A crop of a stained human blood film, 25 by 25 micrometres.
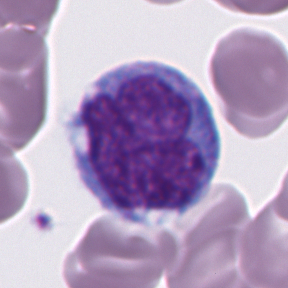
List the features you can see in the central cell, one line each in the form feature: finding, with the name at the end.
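Outline: roughly round.
Nucleus: folded into several overlapping lobes.
Granules: no distinct coarse ones in the cytoplasm.
Left edge: cytoplasm ragged, paler than elsewhere.
Name: monocyte.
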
